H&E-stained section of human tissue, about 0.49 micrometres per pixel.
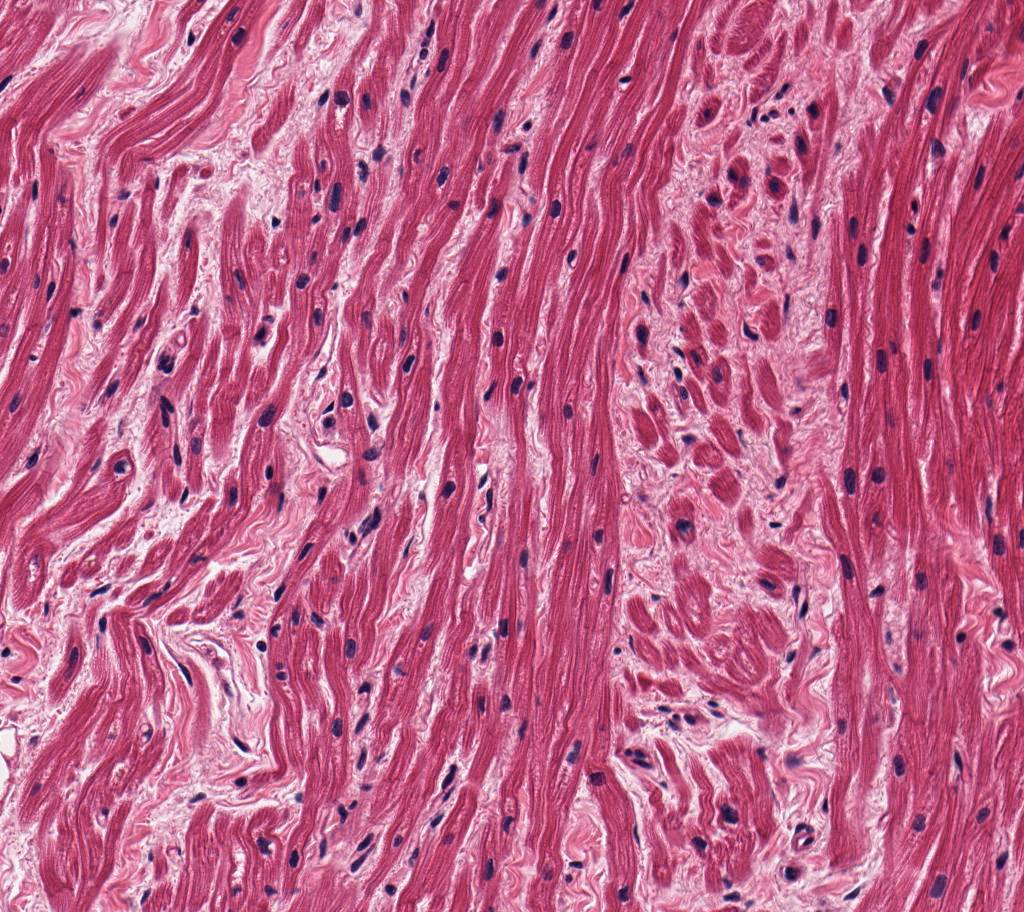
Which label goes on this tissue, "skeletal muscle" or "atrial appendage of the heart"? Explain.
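This is atrial appendage of the heart. Its muscle fibres branch and join with neighbouring fibres.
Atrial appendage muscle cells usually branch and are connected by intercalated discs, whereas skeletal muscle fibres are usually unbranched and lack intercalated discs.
Fibre cytoplasm is deep pink, with fine lengthwise lines. Pale pink, wavy, loose collagen fills wide spaces between fibres, chiefly in the left half and the band right of centre, holding scattered small dark spindle-shaped nuclei.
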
